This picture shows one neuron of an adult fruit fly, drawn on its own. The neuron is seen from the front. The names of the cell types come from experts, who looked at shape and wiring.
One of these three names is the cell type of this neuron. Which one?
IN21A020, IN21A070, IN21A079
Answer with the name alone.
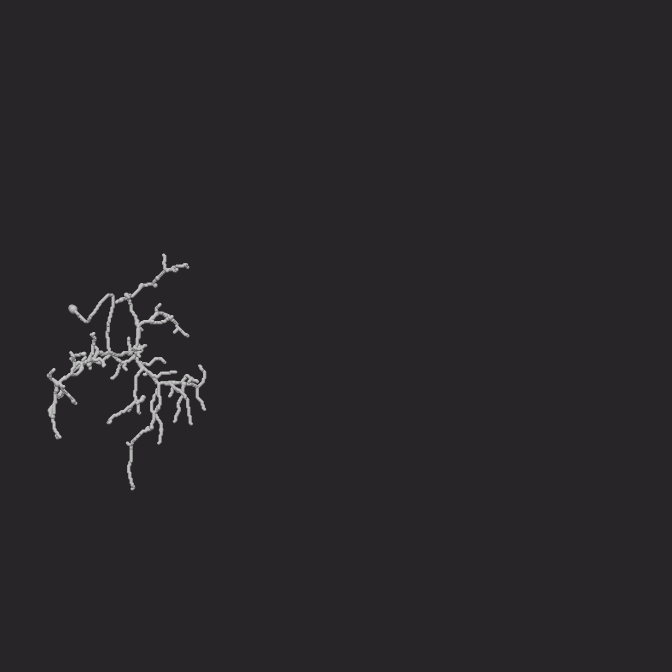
IN21A079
